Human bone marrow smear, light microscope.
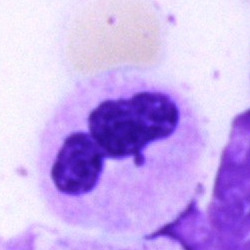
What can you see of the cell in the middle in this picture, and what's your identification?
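Notice that the cell has a round outline. Its chromatin is dense and dark purple. There is plenty of cytoplasm, and it is a pale lilac. We call this a segmented neutrophil.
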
